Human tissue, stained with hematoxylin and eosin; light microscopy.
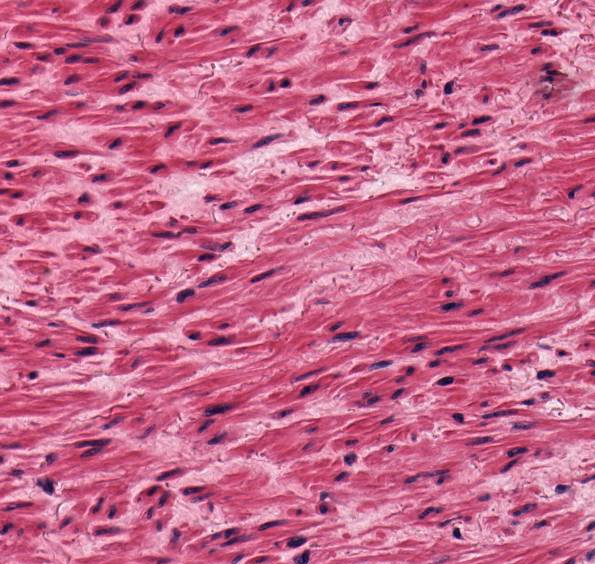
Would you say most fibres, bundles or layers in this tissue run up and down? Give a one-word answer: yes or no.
No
